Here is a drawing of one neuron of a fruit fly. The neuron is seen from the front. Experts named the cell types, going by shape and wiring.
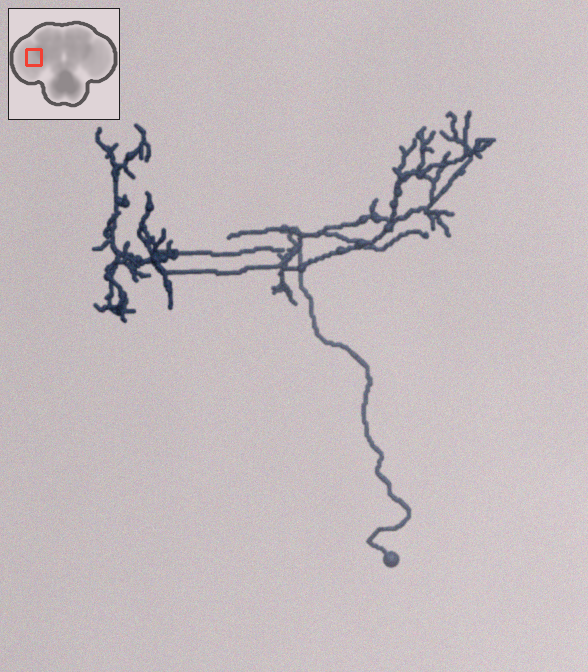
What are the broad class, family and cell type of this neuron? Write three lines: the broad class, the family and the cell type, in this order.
optic-lobe intrinsic neuron
Y
Y14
